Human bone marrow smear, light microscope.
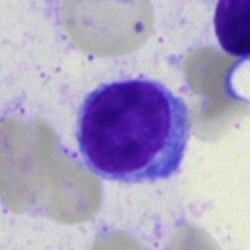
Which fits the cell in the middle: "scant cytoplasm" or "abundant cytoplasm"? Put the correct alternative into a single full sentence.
This cell has scant cytoplasm, no more than a thin rim.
